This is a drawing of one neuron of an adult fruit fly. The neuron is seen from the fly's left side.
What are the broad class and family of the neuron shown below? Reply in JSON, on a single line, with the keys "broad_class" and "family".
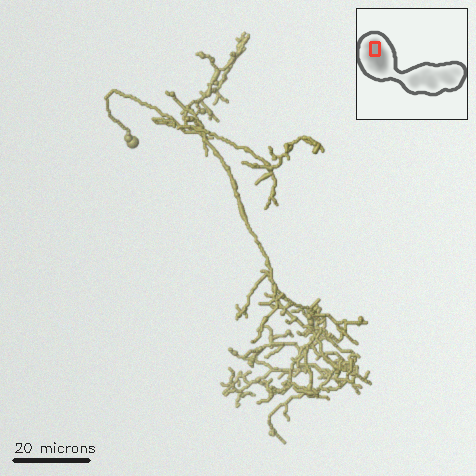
{"broad_class": "central-brain intrinsic neuron", "family": "hemilineage SLPad1_anterior"}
